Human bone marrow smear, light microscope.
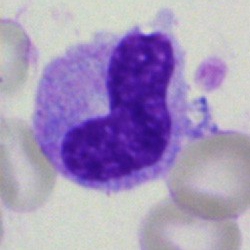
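Band neutrophil in the middle of the marrow smear: its nucleus is bent into a curved, peanut-like shape with a notch on the upper left side. That nucleus sits toward the lower right, so most of the cytoplasm ends up on the left. The chromatin stains deep purple and looks fairly dense, with just a few faint lighter flecks. Fine, dust-like granules are spread across the cytoplasm.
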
